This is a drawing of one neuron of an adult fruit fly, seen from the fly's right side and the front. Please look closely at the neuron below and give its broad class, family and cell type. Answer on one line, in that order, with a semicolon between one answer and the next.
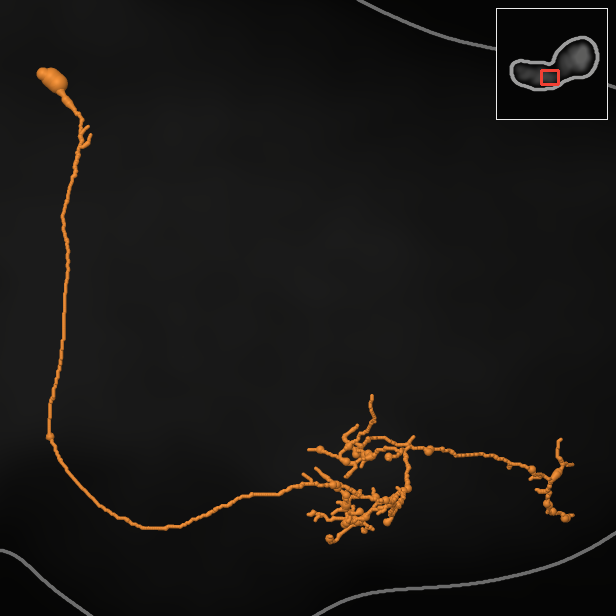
nerve-cord intrinsic neuron; hemilineage 19A; IN19A082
